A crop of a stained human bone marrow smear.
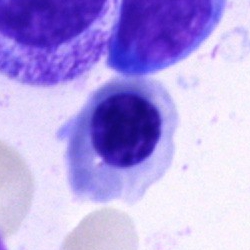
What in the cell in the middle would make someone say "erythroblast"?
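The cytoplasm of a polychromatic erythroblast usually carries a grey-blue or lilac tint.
In this erythroblast the cytoplasm is pale greyish-blue, in keeping with that.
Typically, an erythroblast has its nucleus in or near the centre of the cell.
Here, by contrast, the nucleus sits toward the top, so the widest band of cytoplasm lies beneath it. Its chromatin is dense and stains dark purple throughout. The outline of the cell is irregular, with small bumps and projections along the left and lower edges.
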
